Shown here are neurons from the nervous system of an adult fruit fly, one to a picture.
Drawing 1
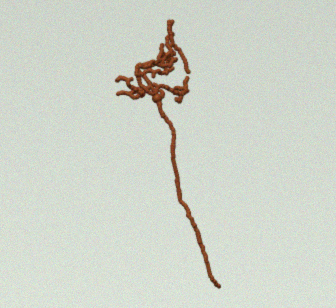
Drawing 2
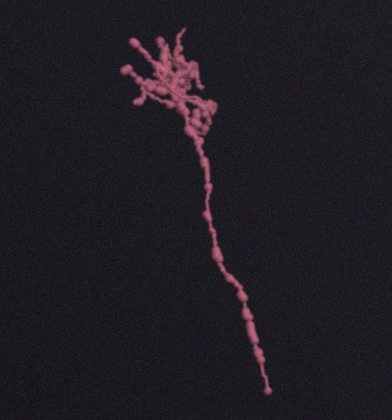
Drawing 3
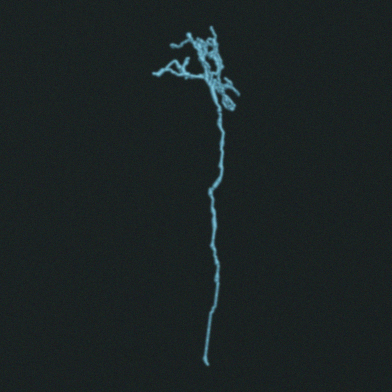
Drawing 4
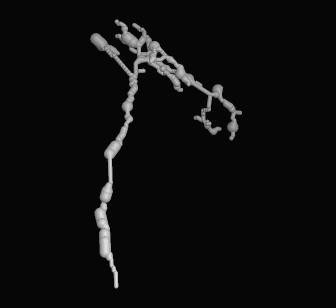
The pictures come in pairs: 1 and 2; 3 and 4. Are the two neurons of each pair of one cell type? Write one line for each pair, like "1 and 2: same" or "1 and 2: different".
1 and 2: same
3 and 4: same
